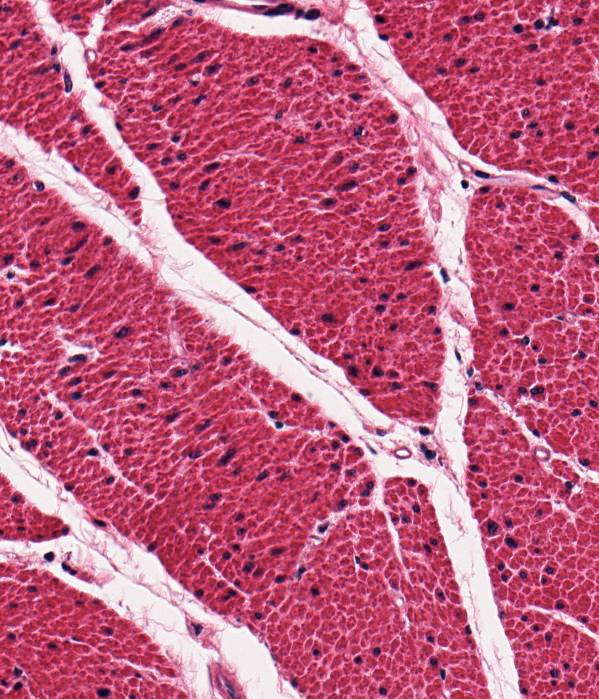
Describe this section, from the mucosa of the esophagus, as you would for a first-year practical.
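You'll see pale bands cutting the tissue into large bundles, mostly running diagonally from upper left toward lower right. The fibre cytoplasm is deeply red, eosinophilic, throughout the field. Small dark nuclei sit singly, spread fairly evenly among the fibres, and inside each bundle a fine pale network outlines the individual fibres.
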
